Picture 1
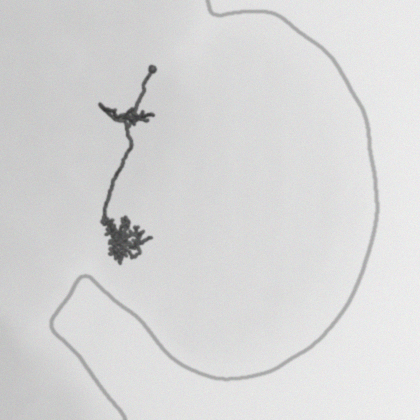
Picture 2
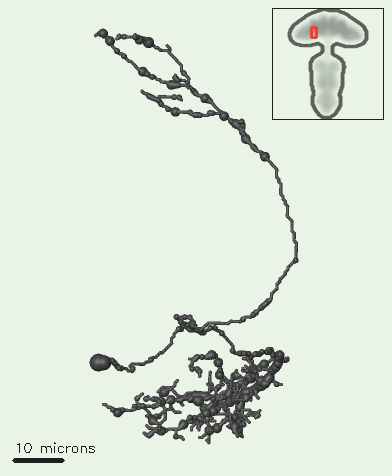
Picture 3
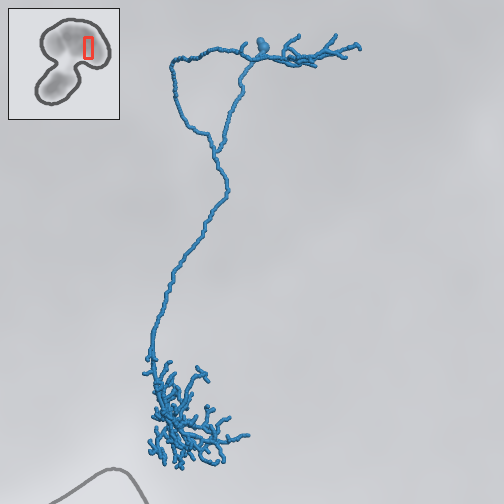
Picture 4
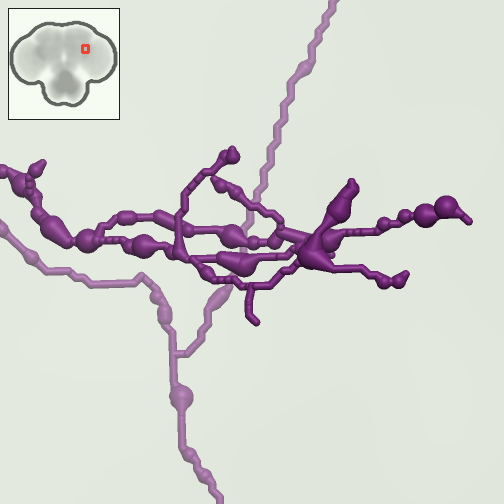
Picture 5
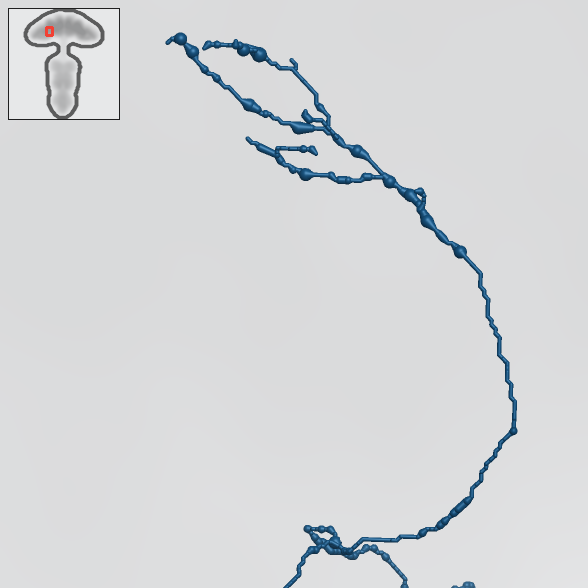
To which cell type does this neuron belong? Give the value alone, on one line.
LC21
